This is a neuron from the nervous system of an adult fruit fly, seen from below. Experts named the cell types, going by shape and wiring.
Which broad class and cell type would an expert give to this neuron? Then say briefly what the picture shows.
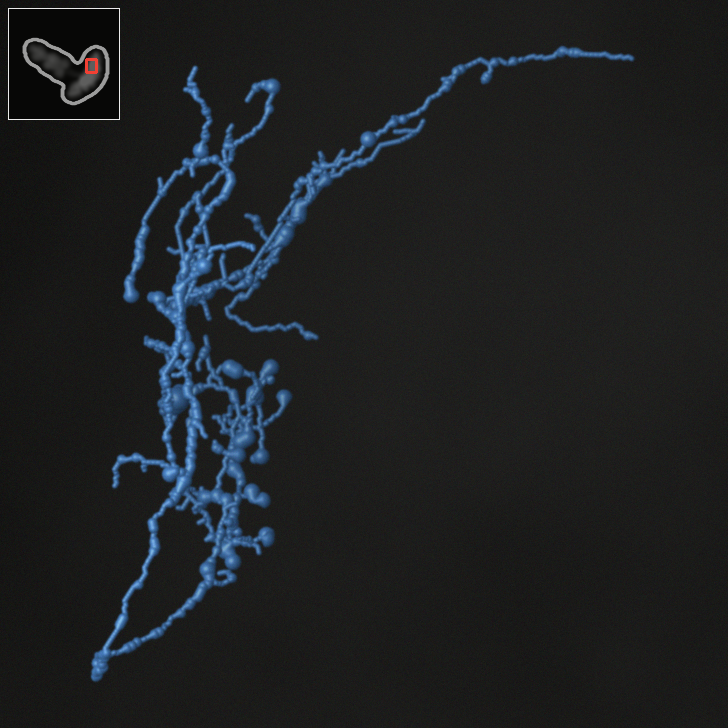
Its broad class is central-brain intrinsic neuron. It is of cell type CB4022. It is in the brain and does not reach the nerve cord. The cell body is on the left of the picture. The picture shows dozens of branch ends.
